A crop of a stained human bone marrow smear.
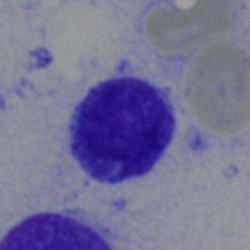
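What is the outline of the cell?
Roughly round, with a small pale area near its lower edge.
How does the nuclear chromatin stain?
Dark purple, and dense throughout.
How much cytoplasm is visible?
Only a very thin rim around the nucleus.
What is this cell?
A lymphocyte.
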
